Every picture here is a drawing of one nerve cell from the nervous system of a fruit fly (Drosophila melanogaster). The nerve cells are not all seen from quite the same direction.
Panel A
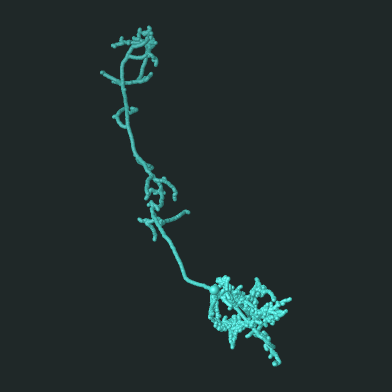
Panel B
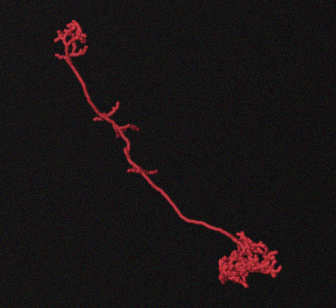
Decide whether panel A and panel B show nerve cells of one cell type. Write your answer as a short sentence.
They are of the same cell type.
